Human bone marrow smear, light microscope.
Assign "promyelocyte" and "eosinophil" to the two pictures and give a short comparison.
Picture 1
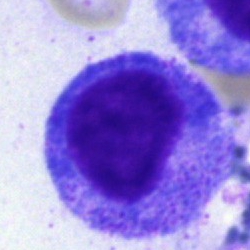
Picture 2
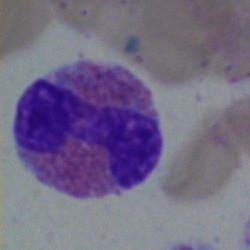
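Picture 1: promyelocyte. Picture 2: eosinophil. Both round; outline of picture 2 smooth.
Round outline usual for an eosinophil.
Nucleus: picture 1 off-centre, upper left; picture 2 a curved band running across the cell from the left side to the lower right. Cytoplasm, picture 1: blue, rim widest at lower right.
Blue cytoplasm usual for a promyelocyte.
Chromatin, picture 2: dark purple, densely clumped; no nucleoli.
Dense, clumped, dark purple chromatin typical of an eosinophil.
Picture 2: no vacuoles in cytoplasm. Surroundings: picture 1, part of another nucleated cell cut off at top right corner; picture 2, pale red cells above and to the right.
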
